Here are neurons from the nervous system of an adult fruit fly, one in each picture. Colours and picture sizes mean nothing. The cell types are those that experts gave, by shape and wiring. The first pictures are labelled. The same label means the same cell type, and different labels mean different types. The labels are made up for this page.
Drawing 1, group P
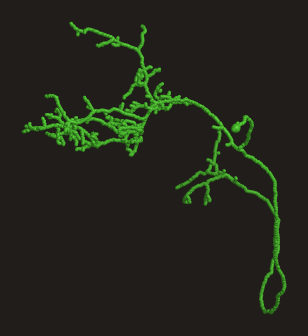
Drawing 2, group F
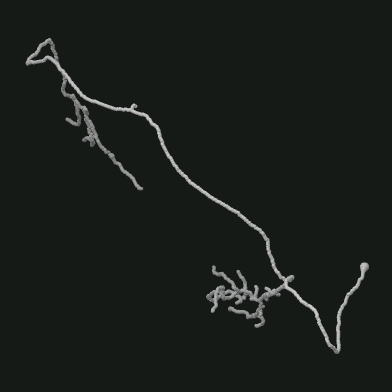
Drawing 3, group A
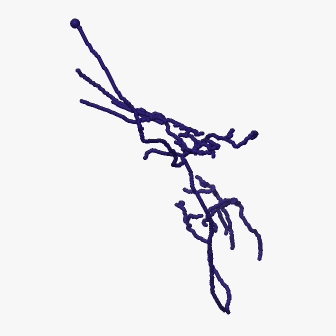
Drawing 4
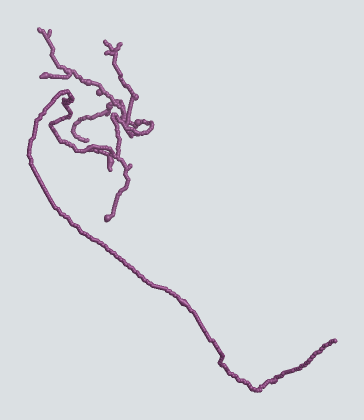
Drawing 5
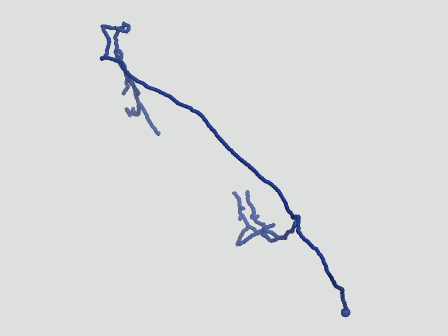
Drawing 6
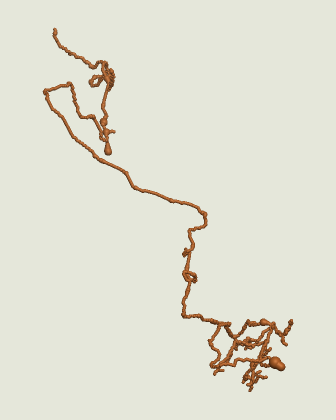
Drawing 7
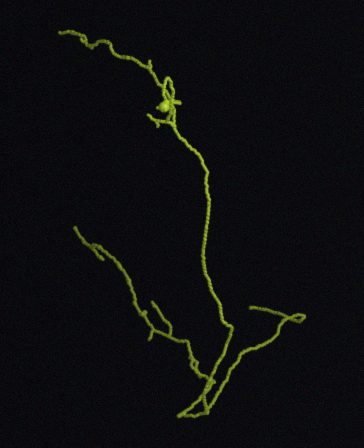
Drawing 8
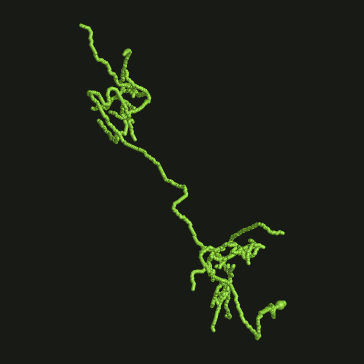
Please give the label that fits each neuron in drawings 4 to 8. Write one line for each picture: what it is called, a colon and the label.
4: group A
5: group F
6: group A
7: group F
8: group A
